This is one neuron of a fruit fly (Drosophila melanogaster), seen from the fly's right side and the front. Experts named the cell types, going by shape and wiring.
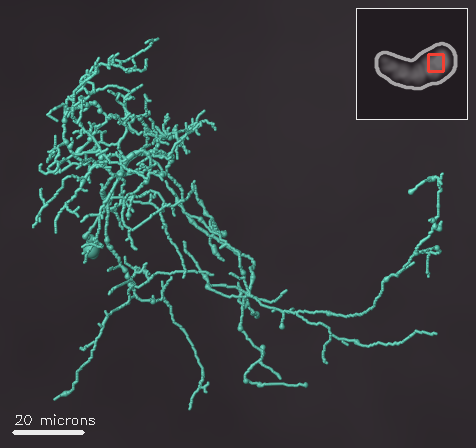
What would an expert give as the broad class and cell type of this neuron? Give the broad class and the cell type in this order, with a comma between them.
central-brain intrinsic neuron, PS263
